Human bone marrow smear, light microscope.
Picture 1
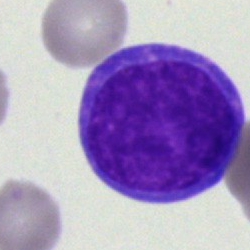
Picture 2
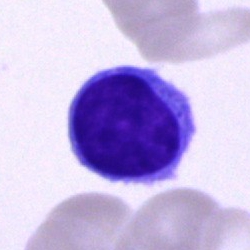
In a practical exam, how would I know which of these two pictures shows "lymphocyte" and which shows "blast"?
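Picture 1 shows a blast, and picture 2 shows a lymphocyte. In both cells the cytoplasm forms only a thin rim around the nucleus. In the blast this rim is deep blue, and in the lymphocyte it is widest on the right side of the cell. The blast's chromatin has a fine, stippled texture, while the lymphocyte's chromatin is dense and darkly stained.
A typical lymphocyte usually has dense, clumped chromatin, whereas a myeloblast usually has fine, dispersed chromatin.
The outline of the blast is round and smooth, while the lower right edge of the lymphocyte is slightly ragged.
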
